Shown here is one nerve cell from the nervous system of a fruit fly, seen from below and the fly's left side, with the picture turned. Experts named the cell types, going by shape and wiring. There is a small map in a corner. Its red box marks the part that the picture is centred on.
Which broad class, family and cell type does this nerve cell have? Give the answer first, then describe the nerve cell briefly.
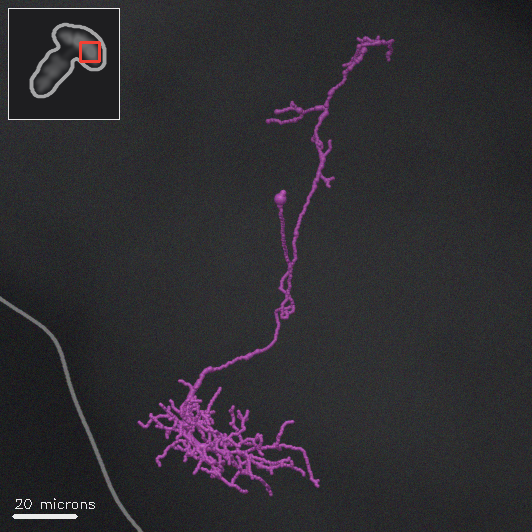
It is a visual projection neuron. The family is LC. It is of cell type LC31a. It lies in the brain. The cell body is in the middle of the picture. By the scale bar it is about 150 microns tall in this view.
